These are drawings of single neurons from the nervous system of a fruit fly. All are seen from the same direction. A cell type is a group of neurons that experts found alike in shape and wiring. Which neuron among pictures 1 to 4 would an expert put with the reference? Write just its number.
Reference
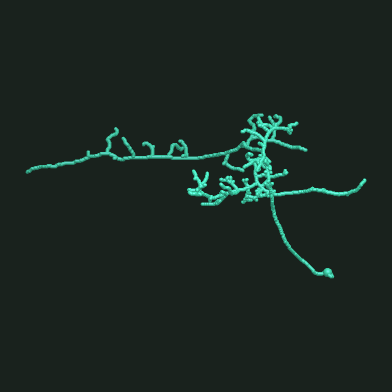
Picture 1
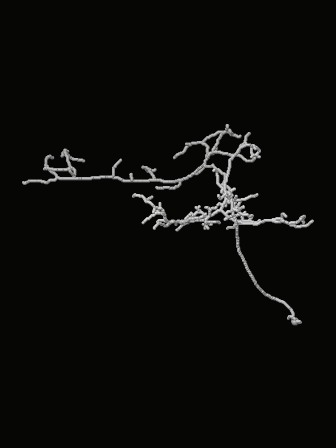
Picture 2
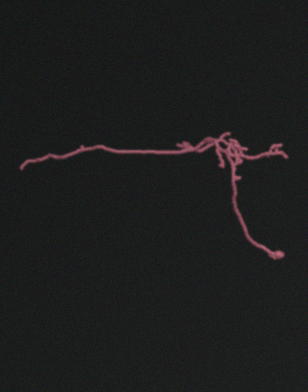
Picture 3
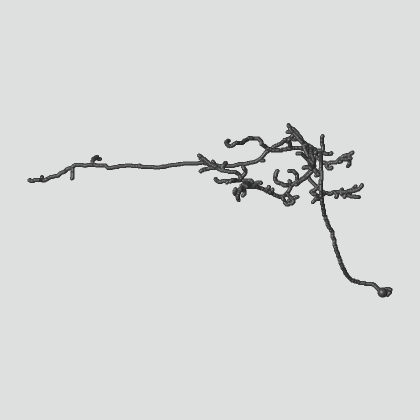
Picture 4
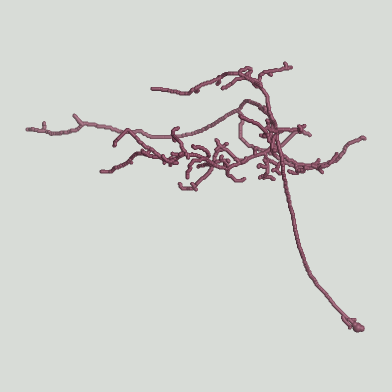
1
